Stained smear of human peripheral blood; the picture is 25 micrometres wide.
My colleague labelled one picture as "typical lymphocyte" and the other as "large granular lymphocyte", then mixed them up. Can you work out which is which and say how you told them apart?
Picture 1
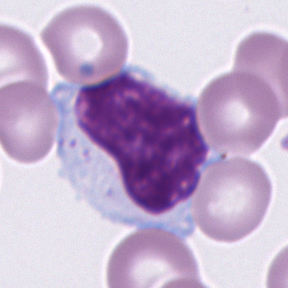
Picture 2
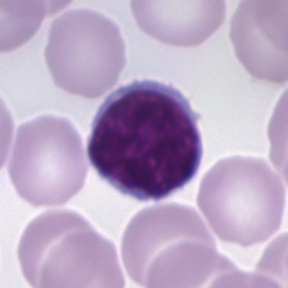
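Assignment: picture 1 shows the large granular lymphocyte, picture 2 the typical lymphocyte. Granules next: a few small purple granules are scattered in the cytoplasm on the left in picture 1, while the cytoplasm in picture 2 shows none.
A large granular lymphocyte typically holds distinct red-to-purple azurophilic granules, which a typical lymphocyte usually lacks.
Cytoplasm next: in picture 1 it is pale greyish blue and lies mostly to the lower left of the nucleus; in picture 2 it forms a rim, easiest to see along the upper edge of the cell, with no vacuoles.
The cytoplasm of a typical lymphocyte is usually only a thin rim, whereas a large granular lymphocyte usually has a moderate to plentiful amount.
Nucleus next: in picture 1 it measures about 13 by 9 micrometres; in picture 2 it is round, about 9 micrometres across, with no lobes or notches. Neither nucleus shows a nucleolus. The chromatin in picture 2 is dark purple and coarsely clumped.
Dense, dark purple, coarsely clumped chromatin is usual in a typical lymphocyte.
Border last: picture 1 has an irregular edge, with small ragged projections along the cytoplasm.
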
